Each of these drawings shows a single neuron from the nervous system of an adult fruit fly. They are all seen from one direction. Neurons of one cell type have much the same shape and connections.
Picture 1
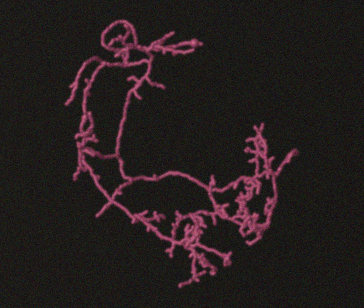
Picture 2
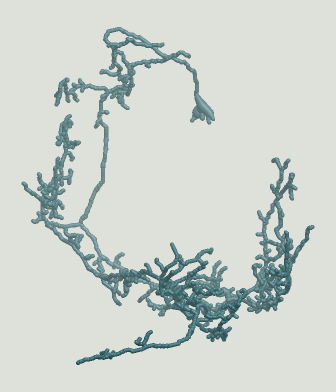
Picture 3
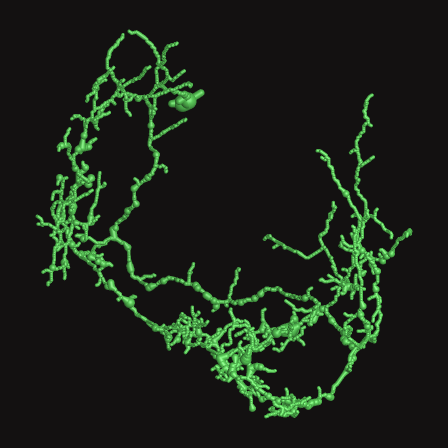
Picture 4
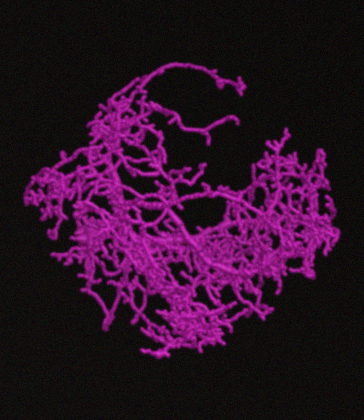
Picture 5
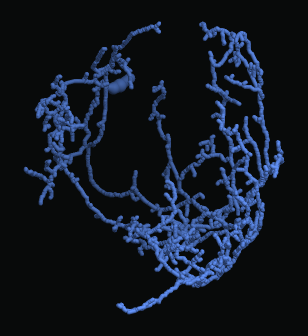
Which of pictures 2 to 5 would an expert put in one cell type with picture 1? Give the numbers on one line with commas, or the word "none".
2, 3, 5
